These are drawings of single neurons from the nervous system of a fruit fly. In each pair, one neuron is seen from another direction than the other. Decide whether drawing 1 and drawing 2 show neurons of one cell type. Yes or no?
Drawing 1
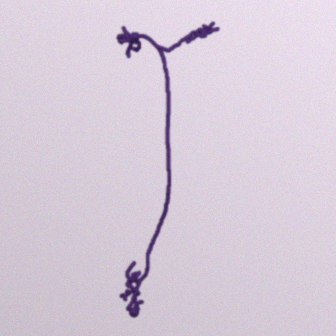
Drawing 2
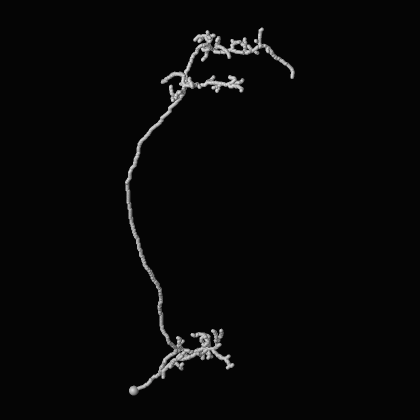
yes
